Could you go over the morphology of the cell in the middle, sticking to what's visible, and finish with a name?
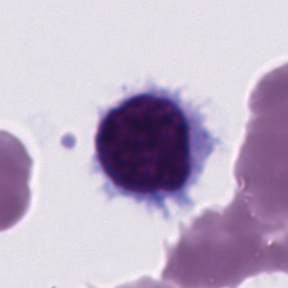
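Surface fringed all around by many fine hair-like projections. Nucleus occupies most of the cell; cytoplasm reduced to a narrow rim. Chromatin dark purple, coarsely mottled, without visible nucleoli. Identified as a hairy cell.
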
